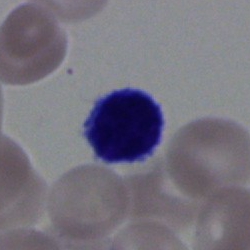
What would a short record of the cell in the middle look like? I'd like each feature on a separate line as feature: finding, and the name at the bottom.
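Outline: roughly round, finely bumpy, slightly irregular edge
Chromatin: deep, dense, nearly uniform blue-purple throughout
Nucleoli: none seen
Cytoplasm: no distinct rim around the nucleus
Name: lymphocyte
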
